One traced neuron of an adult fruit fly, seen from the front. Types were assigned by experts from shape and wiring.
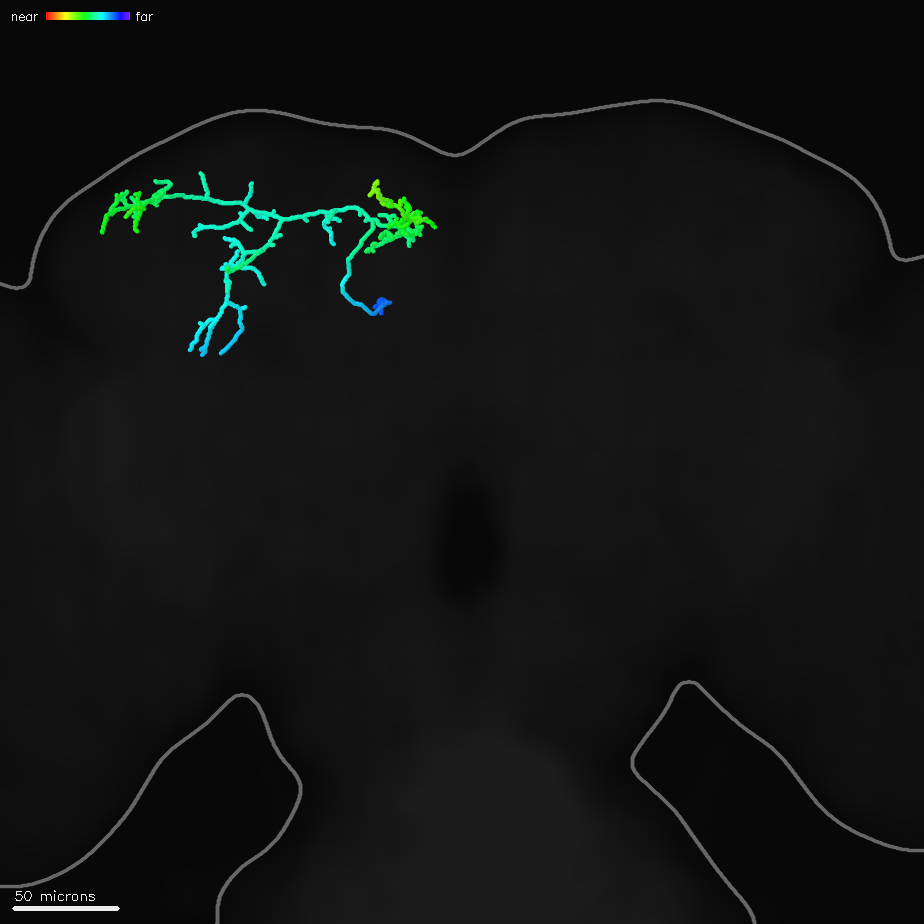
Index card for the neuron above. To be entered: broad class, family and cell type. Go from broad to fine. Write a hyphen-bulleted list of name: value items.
- broad class: central-brain intrinsic neuron
- family: hemilineage DM4_dorsal
- cell type: SMP410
